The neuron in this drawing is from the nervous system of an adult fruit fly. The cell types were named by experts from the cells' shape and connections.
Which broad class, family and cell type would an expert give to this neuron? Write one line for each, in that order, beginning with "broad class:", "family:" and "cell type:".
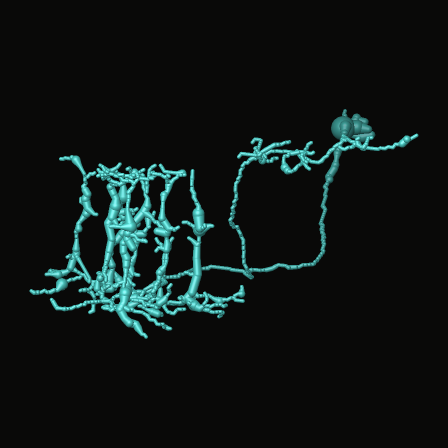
broad class: optic-lobe intrinsic neuron
family: Dm
cell type: Dm9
